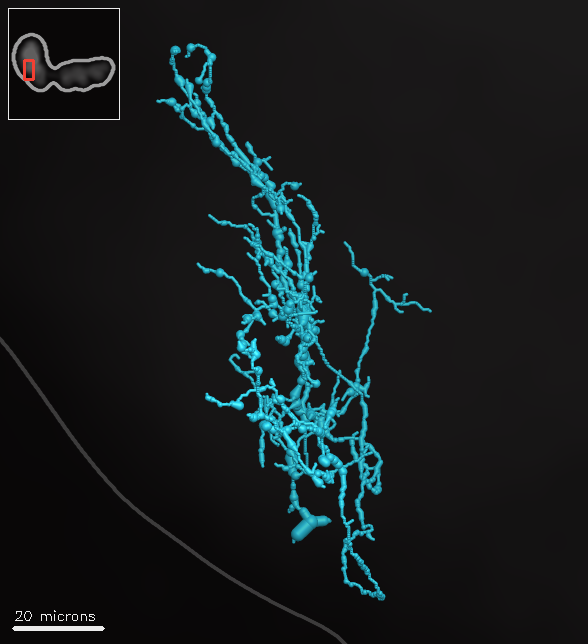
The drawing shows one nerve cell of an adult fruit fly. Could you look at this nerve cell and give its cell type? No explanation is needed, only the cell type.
GNG230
